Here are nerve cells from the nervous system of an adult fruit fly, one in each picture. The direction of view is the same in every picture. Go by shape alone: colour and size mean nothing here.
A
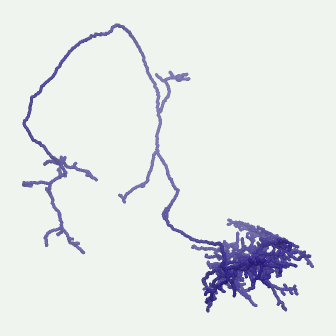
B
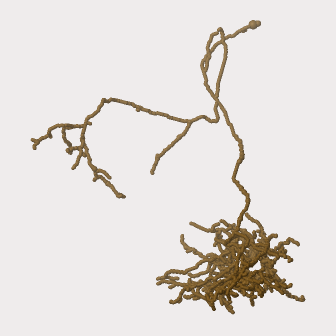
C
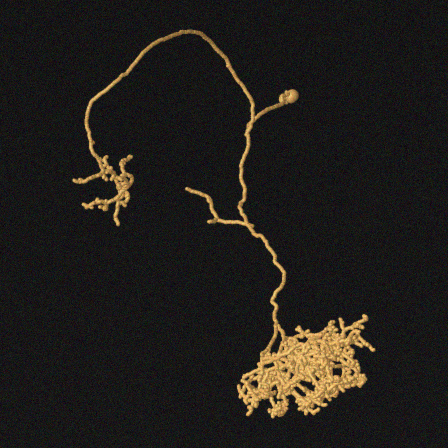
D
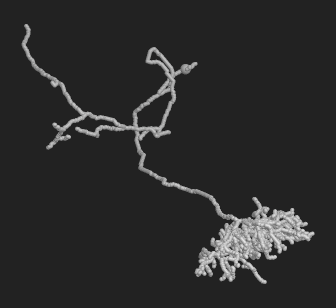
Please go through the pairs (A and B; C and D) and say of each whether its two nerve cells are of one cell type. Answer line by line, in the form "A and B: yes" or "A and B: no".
A and B: yes
C and D: no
